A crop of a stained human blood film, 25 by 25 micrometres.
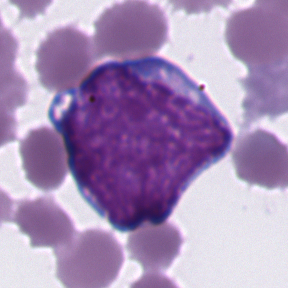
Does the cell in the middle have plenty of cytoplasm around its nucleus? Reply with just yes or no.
No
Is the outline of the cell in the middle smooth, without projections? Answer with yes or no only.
No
